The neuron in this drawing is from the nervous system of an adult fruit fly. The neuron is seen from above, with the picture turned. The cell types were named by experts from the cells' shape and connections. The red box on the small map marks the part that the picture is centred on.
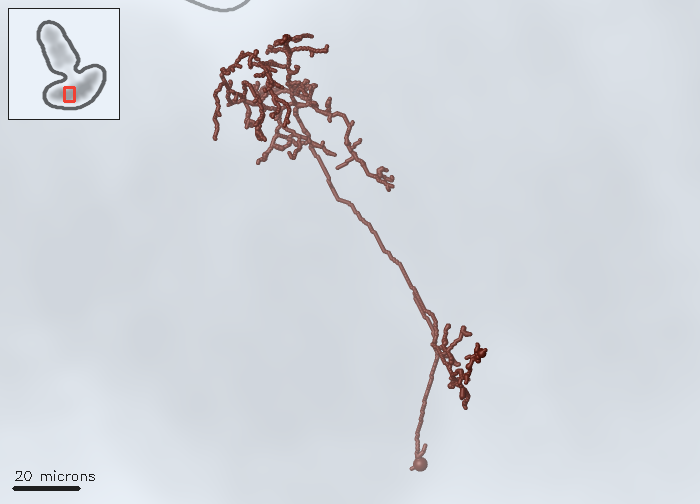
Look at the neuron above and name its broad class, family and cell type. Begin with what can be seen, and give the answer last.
It lies in the brain. The cell body can be seen at the bottom of the picture. The picture shows dozens of branch ends. It is a central-brain intrinsic neuron. Its family is hemilineage LALa1_posterior. It is of cell type WED009.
